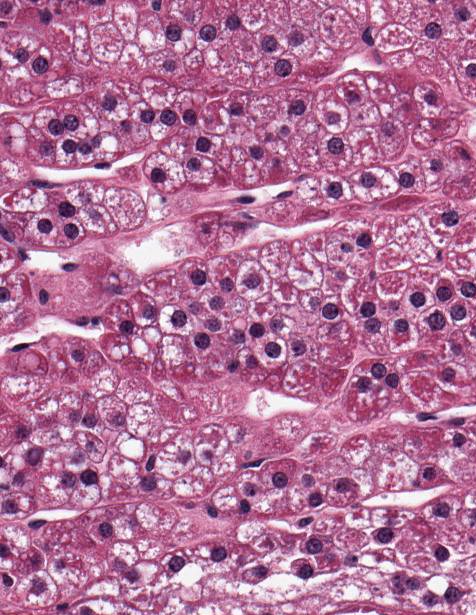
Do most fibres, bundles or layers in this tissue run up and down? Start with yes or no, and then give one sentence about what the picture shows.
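No. The cells are arranged in cords that run roughly horizontally across the field.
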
